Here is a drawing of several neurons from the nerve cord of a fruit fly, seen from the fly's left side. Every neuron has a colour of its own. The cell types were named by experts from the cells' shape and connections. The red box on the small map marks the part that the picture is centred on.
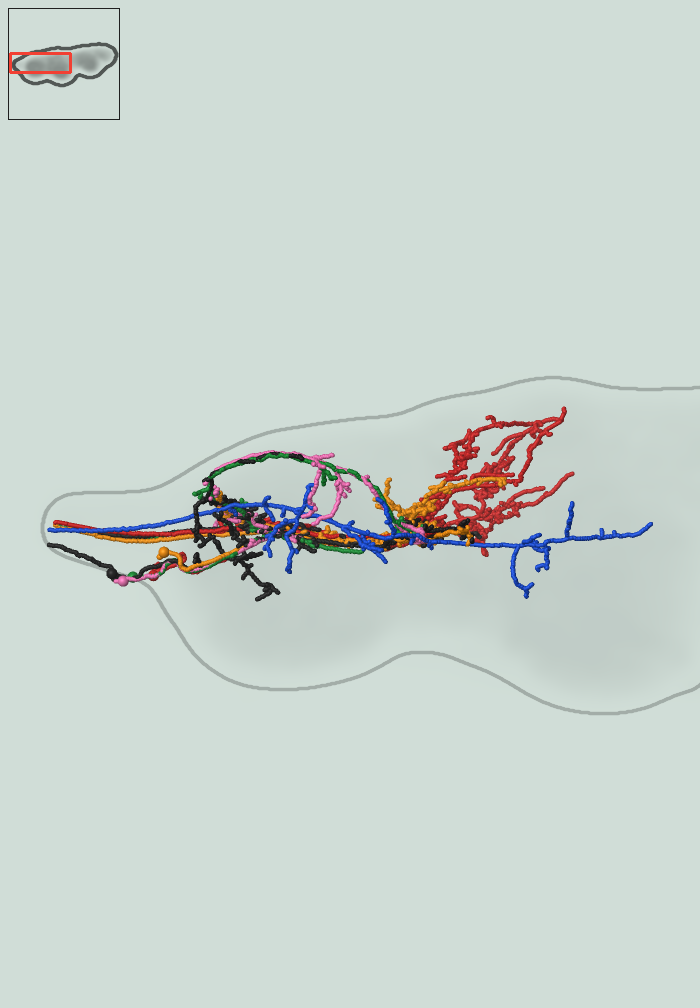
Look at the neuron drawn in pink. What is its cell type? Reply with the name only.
AN08B111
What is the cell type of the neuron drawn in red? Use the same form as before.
AN08B061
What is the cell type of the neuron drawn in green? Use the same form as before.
AN08B112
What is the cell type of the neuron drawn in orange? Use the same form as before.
AN08B102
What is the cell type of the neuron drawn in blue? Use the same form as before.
DNge080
